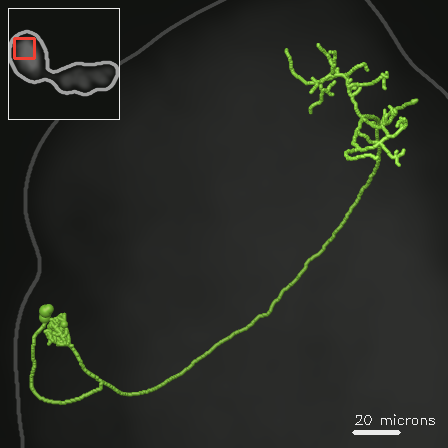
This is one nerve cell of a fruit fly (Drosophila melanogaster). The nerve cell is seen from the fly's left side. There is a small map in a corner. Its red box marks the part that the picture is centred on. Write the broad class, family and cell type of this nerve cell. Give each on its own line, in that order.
central-brain intrinsic neuron
class ALPN
DA3_adPN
